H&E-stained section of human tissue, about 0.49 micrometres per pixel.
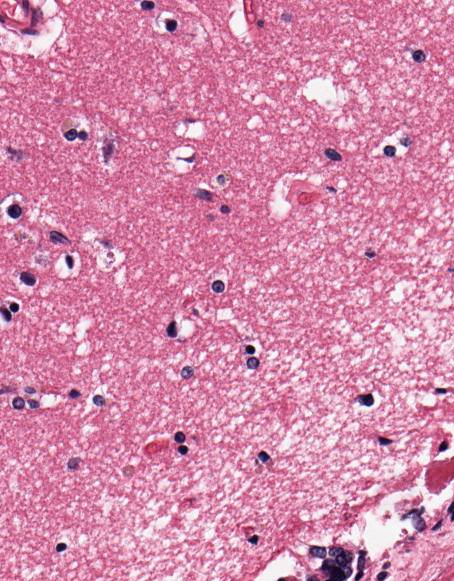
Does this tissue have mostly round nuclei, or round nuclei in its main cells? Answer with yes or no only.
Yes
